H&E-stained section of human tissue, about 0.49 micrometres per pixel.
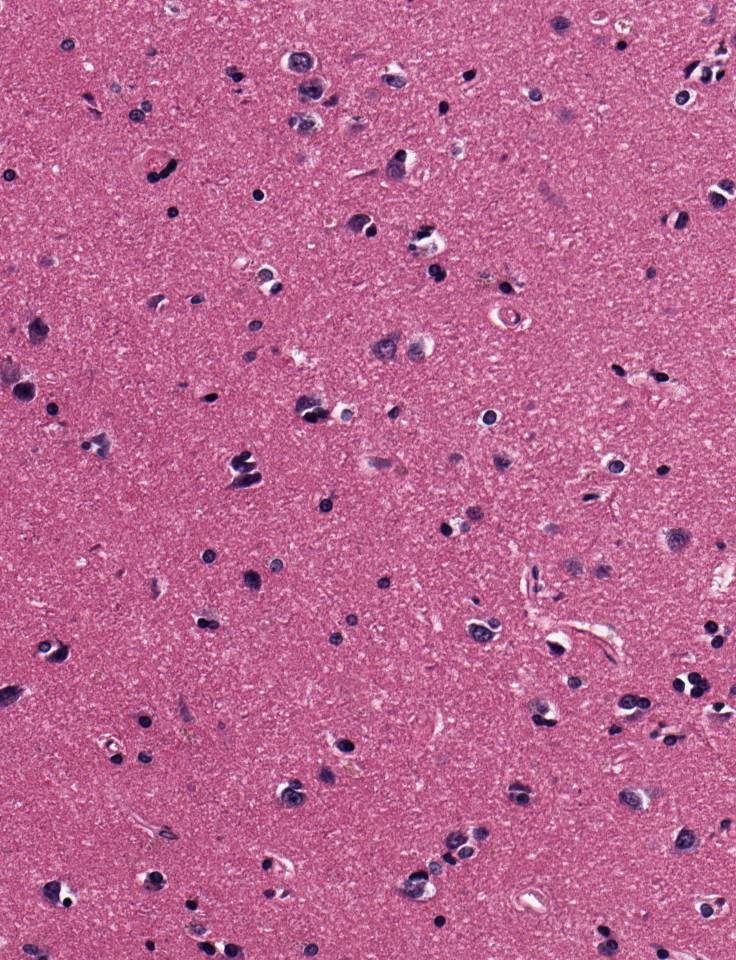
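Cerebral cortex, haematoxylin and eosin. Pink, finely granular neuropil fills the field, cells scattered, no organised units. Small dark nuclei in clusters of two to four in places, e.g. lower right. Thin-walled small vessel, elongated nuclei in wall, at right just below mid-field. No epithelium, glands or fat cells.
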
